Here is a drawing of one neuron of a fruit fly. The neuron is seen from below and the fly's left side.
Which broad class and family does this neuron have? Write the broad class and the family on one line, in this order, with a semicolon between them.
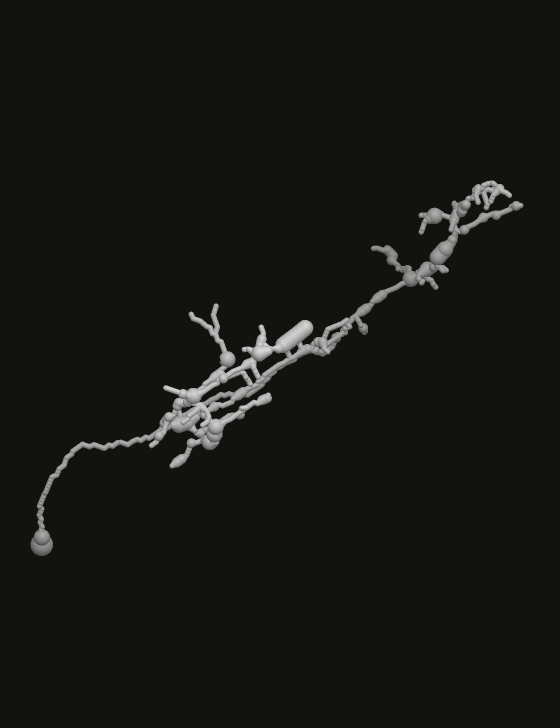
optic-lobe intrinsic neuron; Mi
